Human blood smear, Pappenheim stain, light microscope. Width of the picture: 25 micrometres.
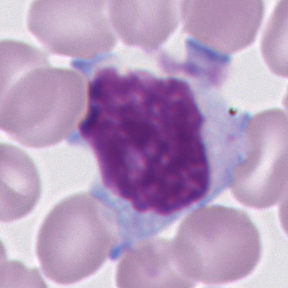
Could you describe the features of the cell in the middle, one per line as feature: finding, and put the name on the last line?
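Nucleus: about 14 by 11 micrometres
Chromatin: coarse and clumped, paler streaks between darker areas
Cytoplasm: abundant, mostly to the right of and below the nucleus
Colour: pale grey-blue, deeper blue at the outer edges
Granules: none, apart from one tiny dark red dot near the upper right edge
Name: typical lymphocyte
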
